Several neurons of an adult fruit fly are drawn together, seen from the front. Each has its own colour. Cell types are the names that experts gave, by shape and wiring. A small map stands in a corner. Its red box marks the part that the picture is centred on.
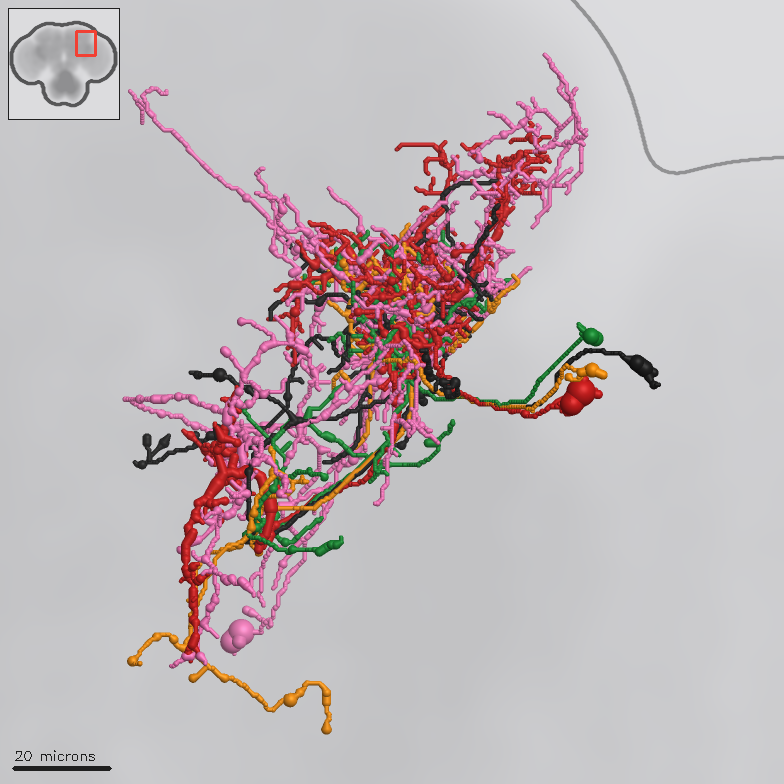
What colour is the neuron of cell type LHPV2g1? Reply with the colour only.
pink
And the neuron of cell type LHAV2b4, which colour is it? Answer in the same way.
orange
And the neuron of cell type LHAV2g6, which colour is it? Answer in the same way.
black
